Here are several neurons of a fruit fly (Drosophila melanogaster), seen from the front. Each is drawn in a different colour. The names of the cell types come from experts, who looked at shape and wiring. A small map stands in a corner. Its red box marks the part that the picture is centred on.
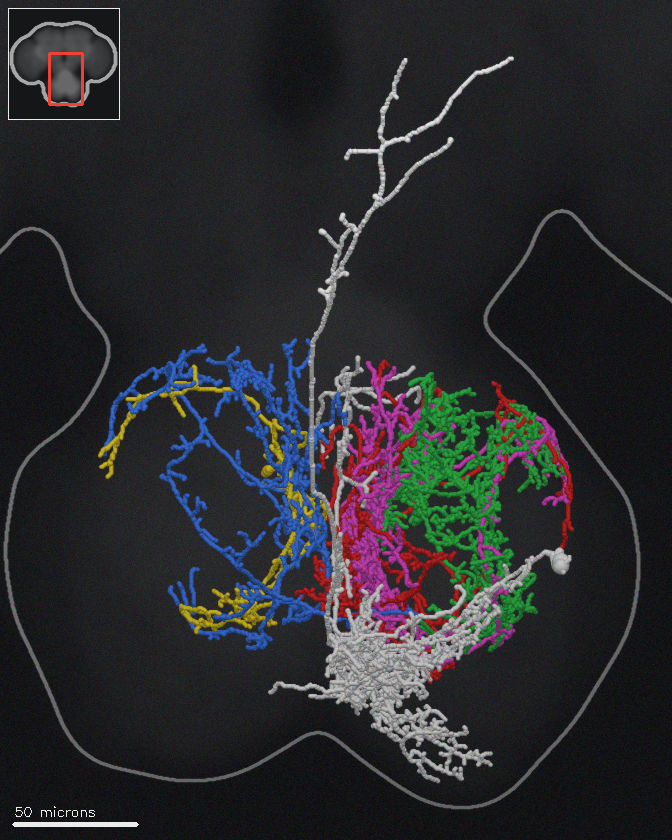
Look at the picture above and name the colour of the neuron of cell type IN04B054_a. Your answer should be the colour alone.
red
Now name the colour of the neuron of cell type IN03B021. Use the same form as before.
green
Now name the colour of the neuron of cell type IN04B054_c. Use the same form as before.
blue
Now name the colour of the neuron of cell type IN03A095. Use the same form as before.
yellow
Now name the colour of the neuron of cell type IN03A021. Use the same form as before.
magenta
